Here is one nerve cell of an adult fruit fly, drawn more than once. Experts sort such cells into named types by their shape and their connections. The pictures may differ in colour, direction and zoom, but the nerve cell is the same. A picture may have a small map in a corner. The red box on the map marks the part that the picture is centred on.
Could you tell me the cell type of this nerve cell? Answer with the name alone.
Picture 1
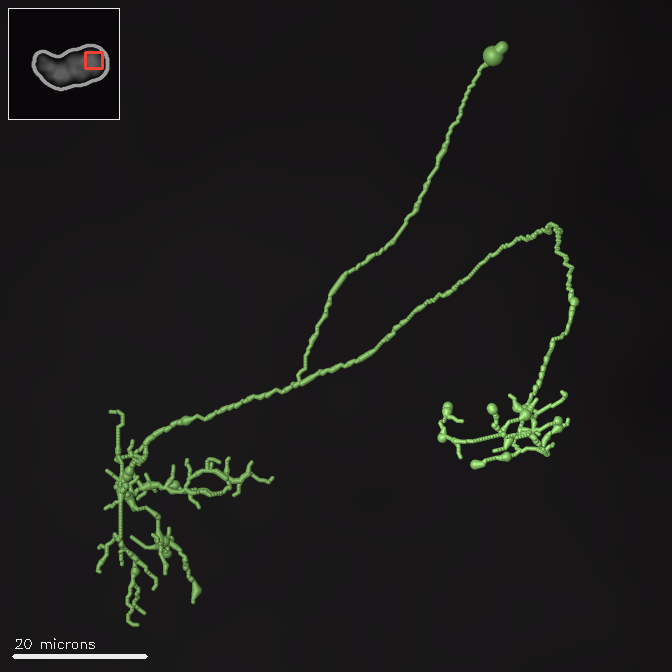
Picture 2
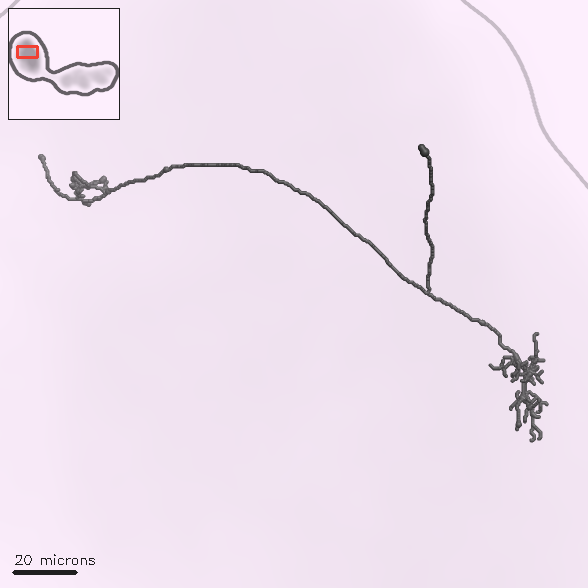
LC10c-1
